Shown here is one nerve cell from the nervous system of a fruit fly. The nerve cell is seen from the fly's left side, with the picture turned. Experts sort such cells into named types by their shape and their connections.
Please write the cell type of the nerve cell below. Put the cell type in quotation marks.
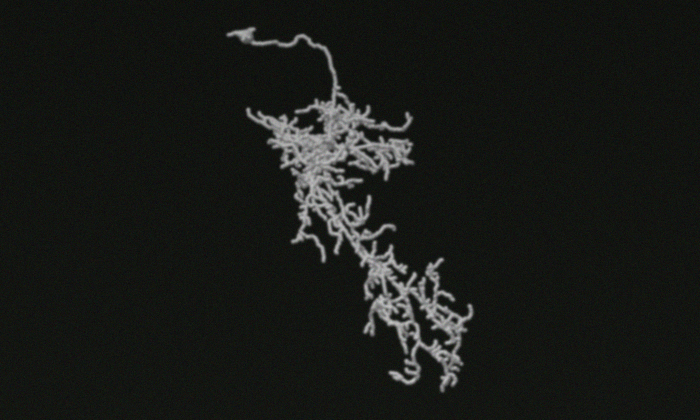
"IN13A021"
